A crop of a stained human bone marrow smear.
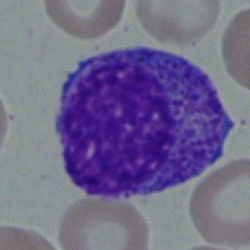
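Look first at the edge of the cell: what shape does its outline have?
Roughly round, with a slightly uneven edge.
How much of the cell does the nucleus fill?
Most of it.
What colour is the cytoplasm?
A bluish-purple.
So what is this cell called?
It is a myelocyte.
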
